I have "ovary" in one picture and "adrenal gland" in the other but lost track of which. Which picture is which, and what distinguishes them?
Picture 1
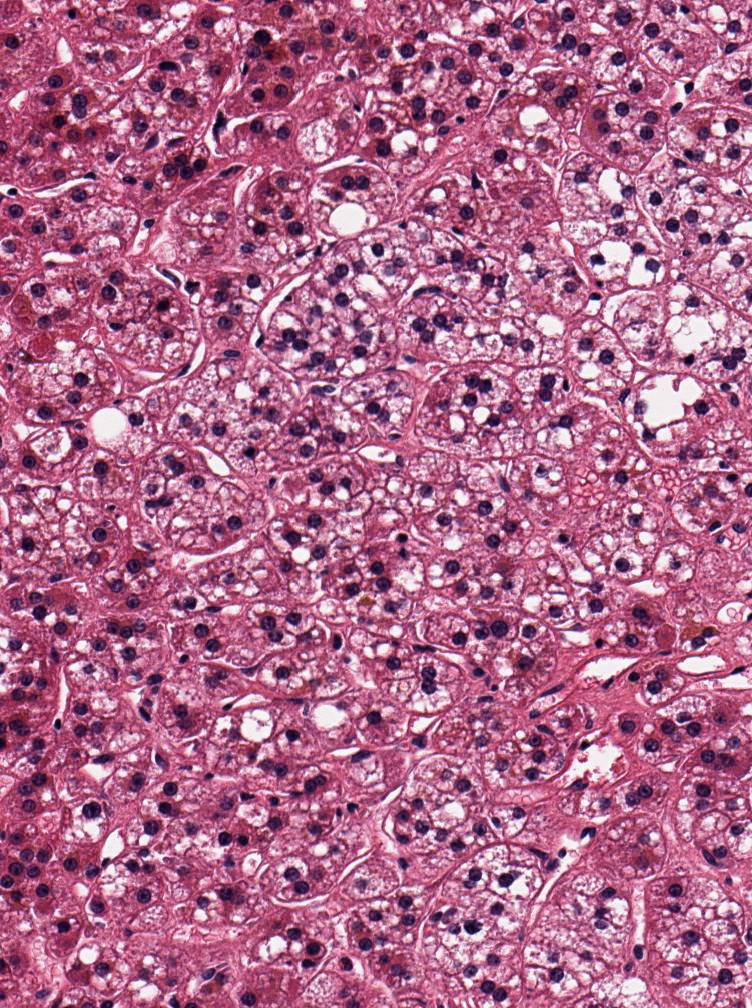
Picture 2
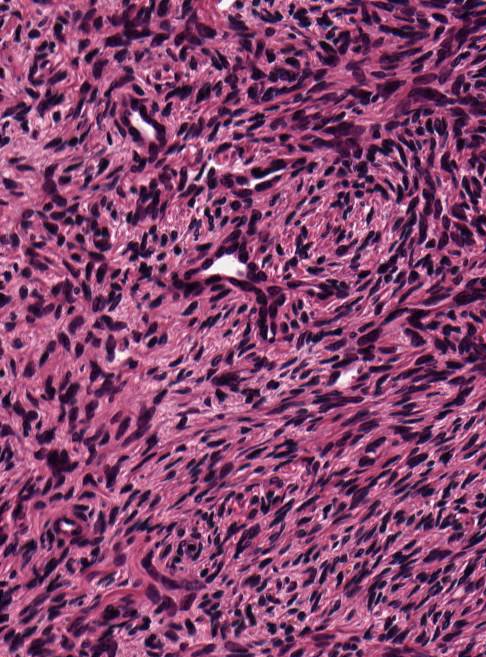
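Picture 1 shows adrenal gland; picture 2 shows ovary. In the adrenal gland, polygonal cells are grouped throughout the field into rounded nests outlined by thin pink septa. Most of these cells have pale cytoplasm filled with many small clear vacuoles, giving a foamy look, and round, dark, fairly uniform nuclei placed centrally. Toward the left edge, particularly at the upper left and lower left, the cytoplasm is denser and darker pink, with fewer vacuoles.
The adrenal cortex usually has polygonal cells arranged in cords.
The ovary field is filled entirely by densely packed spindle cells in short fascicles running in varying directions. Their nuclei are elongated to oval and darkly stained, and the scant pink cytoplasm has indistinct cell borders.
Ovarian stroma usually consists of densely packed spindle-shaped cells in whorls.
No epithelium or glands appear anywhere in this field.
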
